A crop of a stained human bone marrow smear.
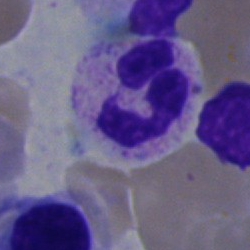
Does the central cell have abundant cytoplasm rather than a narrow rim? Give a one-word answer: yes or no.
Yes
